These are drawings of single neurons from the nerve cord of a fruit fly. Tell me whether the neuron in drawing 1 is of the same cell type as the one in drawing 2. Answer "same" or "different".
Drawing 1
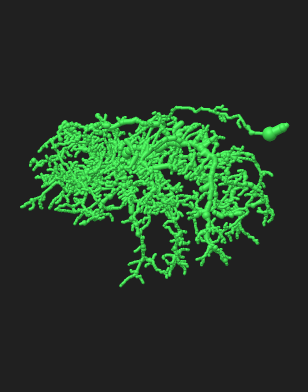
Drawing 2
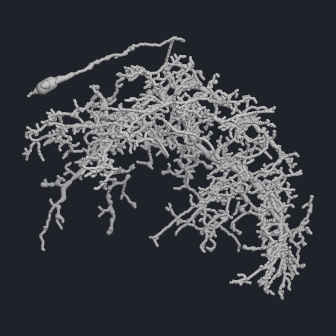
same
